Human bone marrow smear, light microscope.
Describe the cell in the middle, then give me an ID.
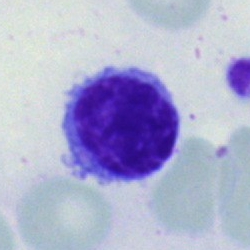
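Off-centre, toward the right side of this cell, lies the nucleus. Its chromatin is dense and dark purple, with coarse clumps separated by paler streaks. No granules are visible in the cytoplasm. Along the left and lower-left border, small bleb-like projections stand out. The cell is a lymphocyte.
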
